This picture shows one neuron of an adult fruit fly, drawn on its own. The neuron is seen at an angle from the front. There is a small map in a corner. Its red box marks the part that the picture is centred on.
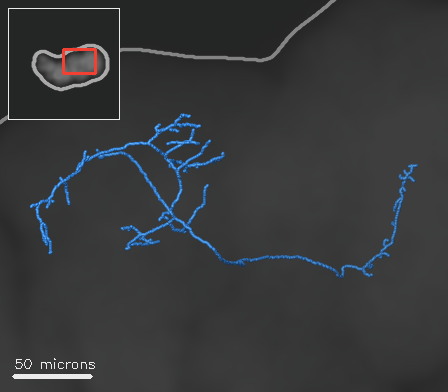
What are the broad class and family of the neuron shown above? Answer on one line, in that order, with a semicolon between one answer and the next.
central-brain intrinsic neuron; hemilineage DM6_central1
